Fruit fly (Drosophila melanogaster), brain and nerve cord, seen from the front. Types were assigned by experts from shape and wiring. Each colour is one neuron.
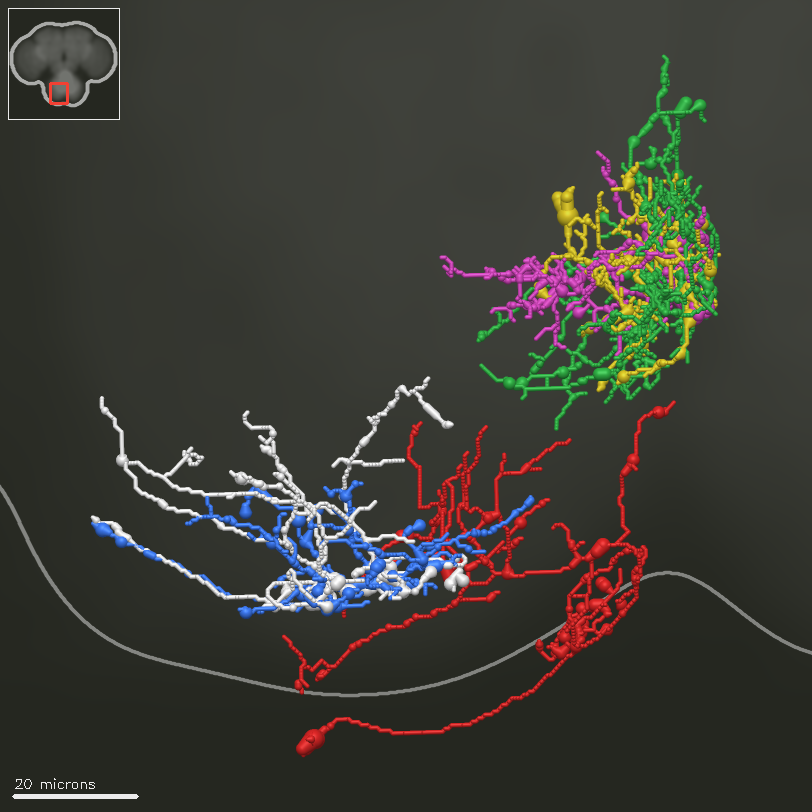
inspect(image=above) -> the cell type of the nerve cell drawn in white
IN01B091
